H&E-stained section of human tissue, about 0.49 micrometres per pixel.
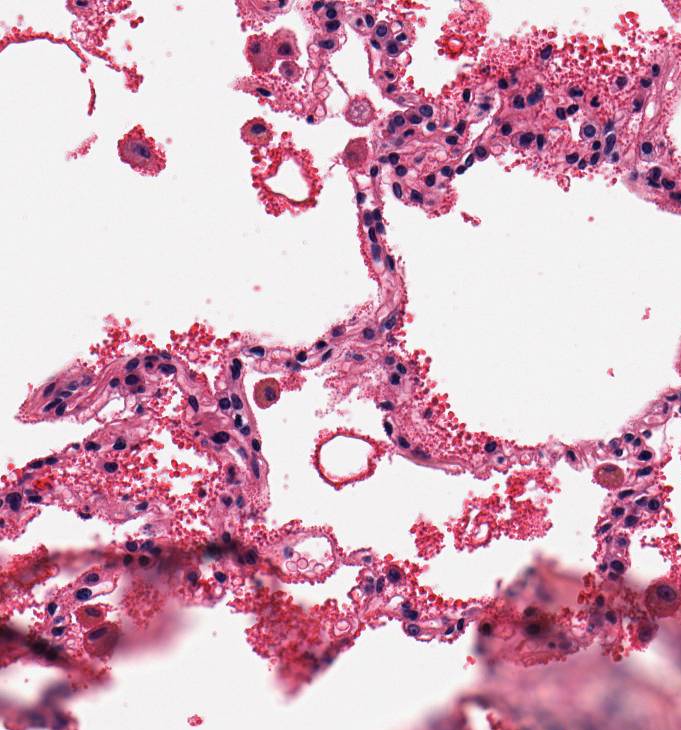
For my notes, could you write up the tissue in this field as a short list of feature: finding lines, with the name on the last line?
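Architecture: thin branching strands of tissue separating large empty spaces that take up much of the field.
Blood: abundant red blood cells crowding within the strands and spilling onto their surfaces.
Strand nuclei: small, dark, oval to elongated.
Free cells: scattered, rounded, with pink cytoplasm and a single round nucleus, lying in the spaces, as at upper left and centre.
Tissue: lung.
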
